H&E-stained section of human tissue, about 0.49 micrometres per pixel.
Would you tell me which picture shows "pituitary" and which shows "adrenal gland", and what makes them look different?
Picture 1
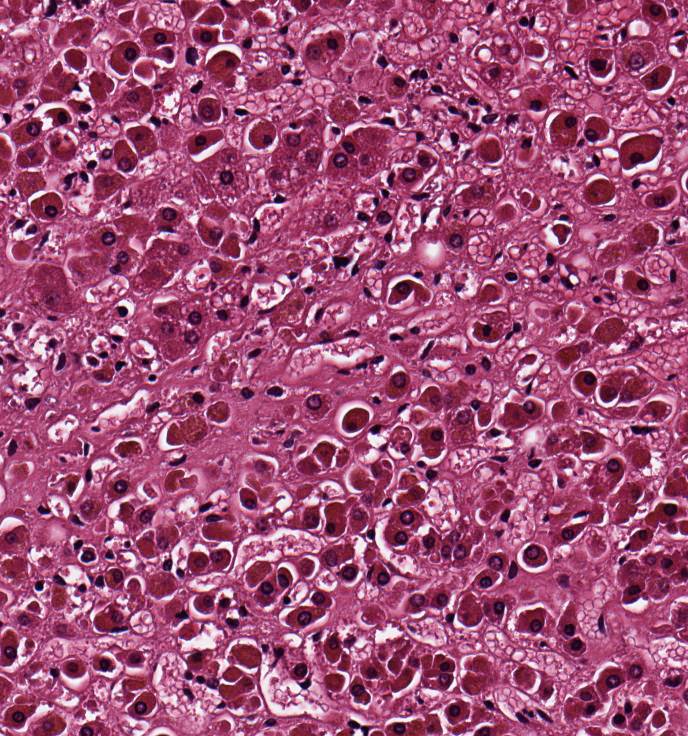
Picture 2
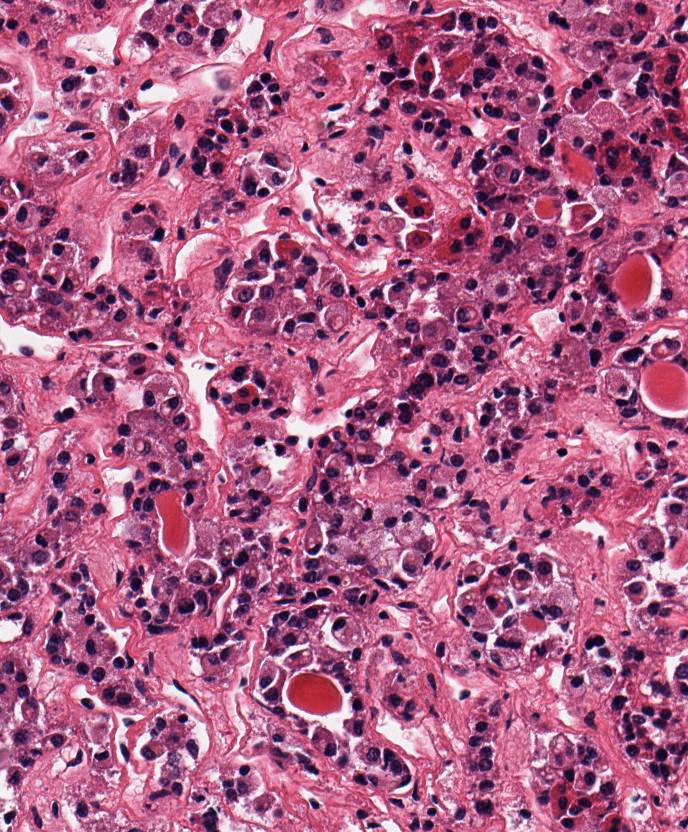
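The adrenal gland is in picture 1 and the pituitary in picture 2. In picture 1, large polygonal cells fill the field in small nests and cords without glands or lumens. Scattered among the denser cells are others with pale, finely vacuolated, foamy cytoplasm, and some cells have two nuclei. In picture 2, most cells have pale grey-purple rather than bright red cytoplasm, and wavy pink fibres form the stroma between the cell groups. Several round, smooth, homogeneous deep-pink bodies lie in rounded spaces, two of them near the right edge. Neither field has fat cells, and picture 1 shows no large vessels.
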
